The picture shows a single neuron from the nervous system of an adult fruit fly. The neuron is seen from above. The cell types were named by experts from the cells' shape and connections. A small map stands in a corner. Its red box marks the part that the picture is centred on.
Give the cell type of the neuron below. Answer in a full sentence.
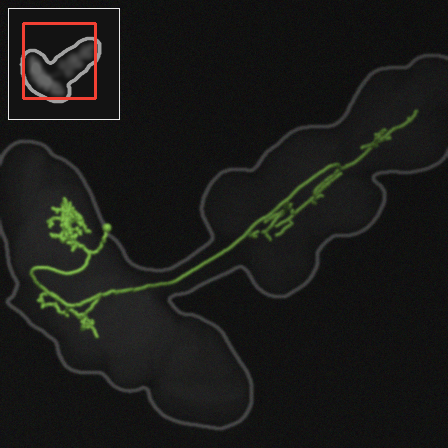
The cell type is DNp44.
